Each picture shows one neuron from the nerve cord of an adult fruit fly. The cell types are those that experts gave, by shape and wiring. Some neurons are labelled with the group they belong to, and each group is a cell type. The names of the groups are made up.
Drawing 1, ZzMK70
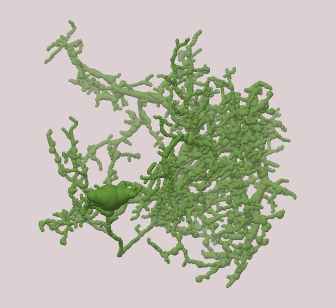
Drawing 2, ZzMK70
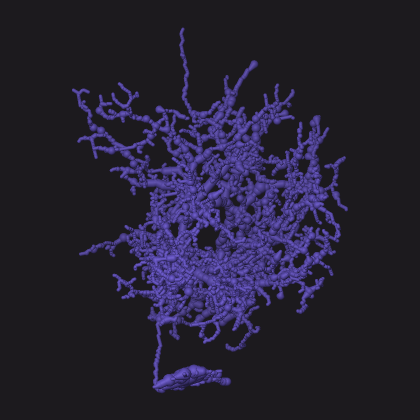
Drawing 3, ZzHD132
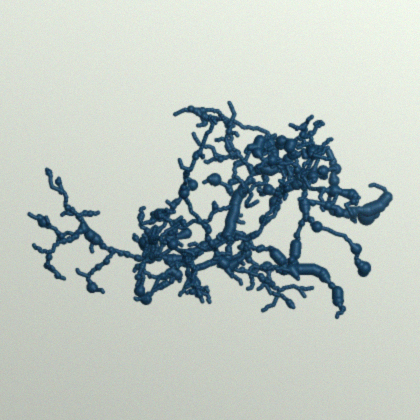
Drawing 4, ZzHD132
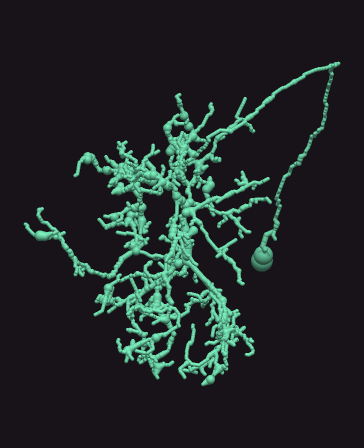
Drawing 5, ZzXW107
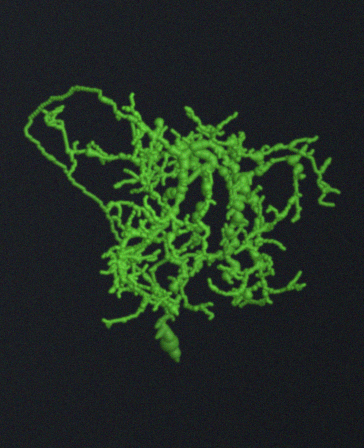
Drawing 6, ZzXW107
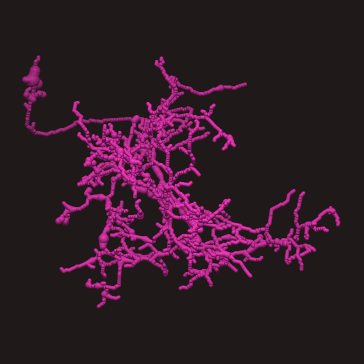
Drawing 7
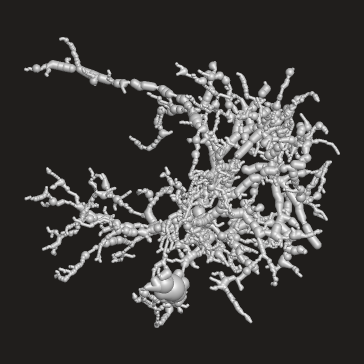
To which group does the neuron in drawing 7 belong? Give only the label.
ZzMK70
